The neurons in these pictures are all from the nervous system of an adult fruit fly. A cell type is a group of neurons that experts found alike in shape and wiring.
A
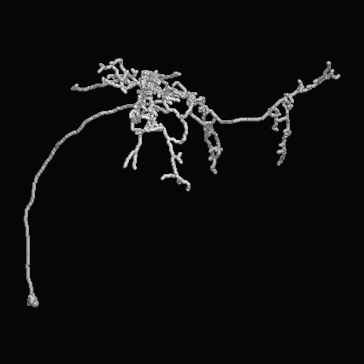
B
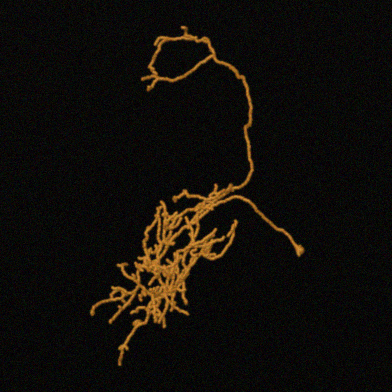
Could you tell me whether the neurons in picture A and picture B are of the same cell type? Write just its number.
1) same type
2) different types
2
